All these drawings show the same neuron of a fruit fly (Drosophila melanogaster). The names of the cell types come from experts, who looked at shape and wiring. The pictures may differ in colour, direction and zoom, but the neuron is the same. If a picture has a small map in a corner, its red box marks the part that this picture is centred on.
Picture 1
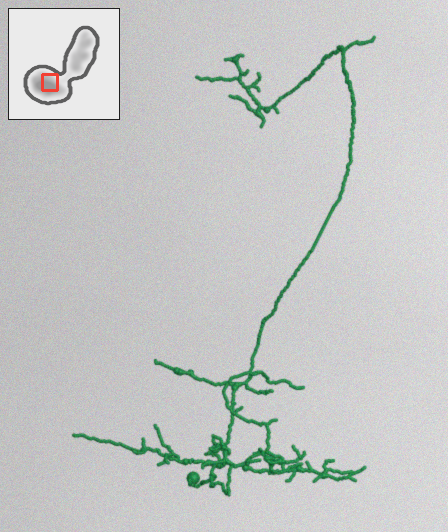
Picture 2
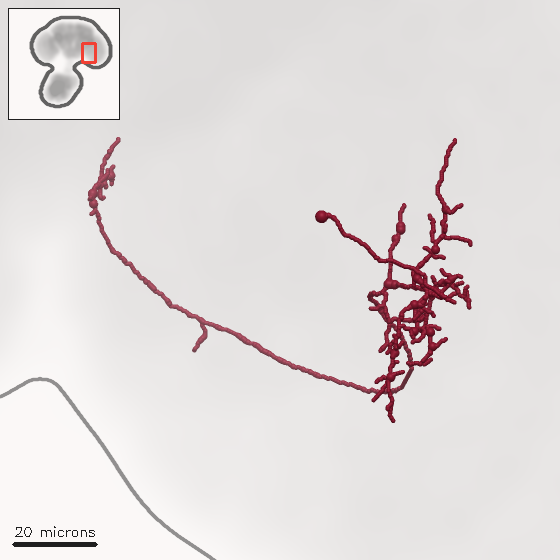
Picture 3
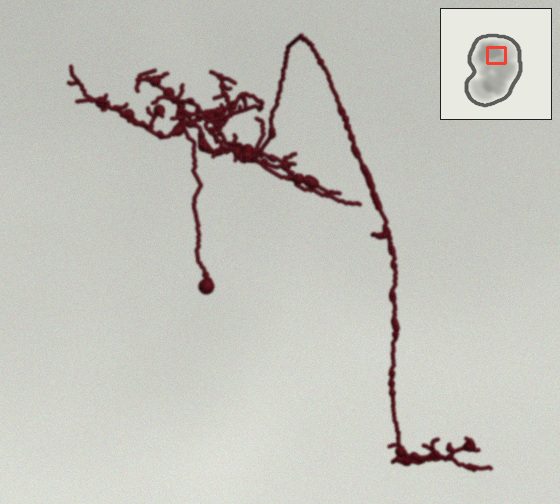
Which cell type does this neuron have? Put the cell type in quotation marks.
"TmY10"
